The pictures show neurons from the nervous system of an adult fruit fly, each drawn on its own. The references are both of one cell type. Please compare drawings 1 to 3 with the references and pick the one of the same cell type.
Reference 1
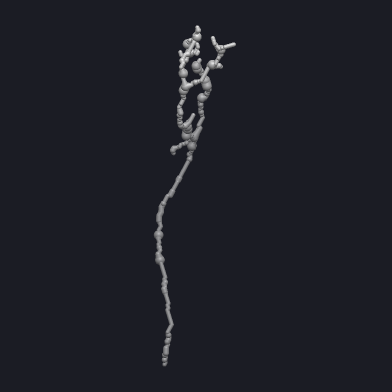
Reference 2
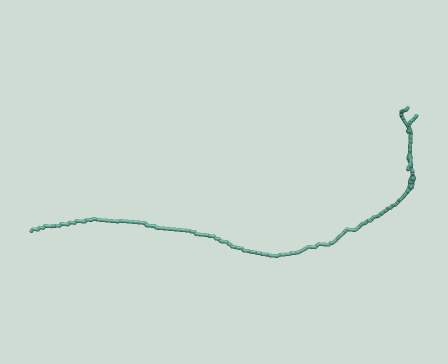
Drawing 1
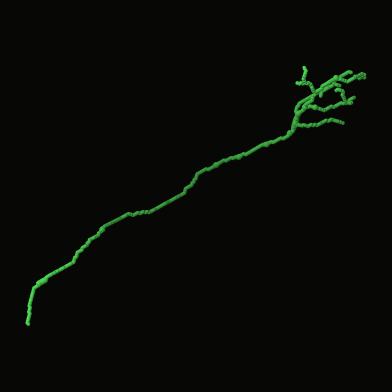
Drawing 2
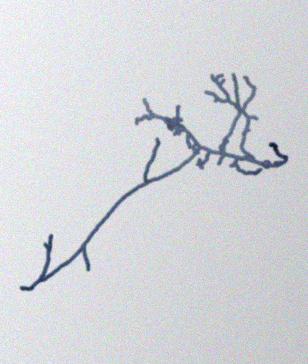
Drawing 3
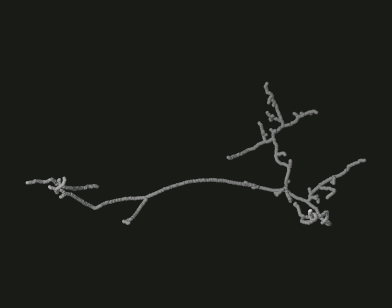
1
